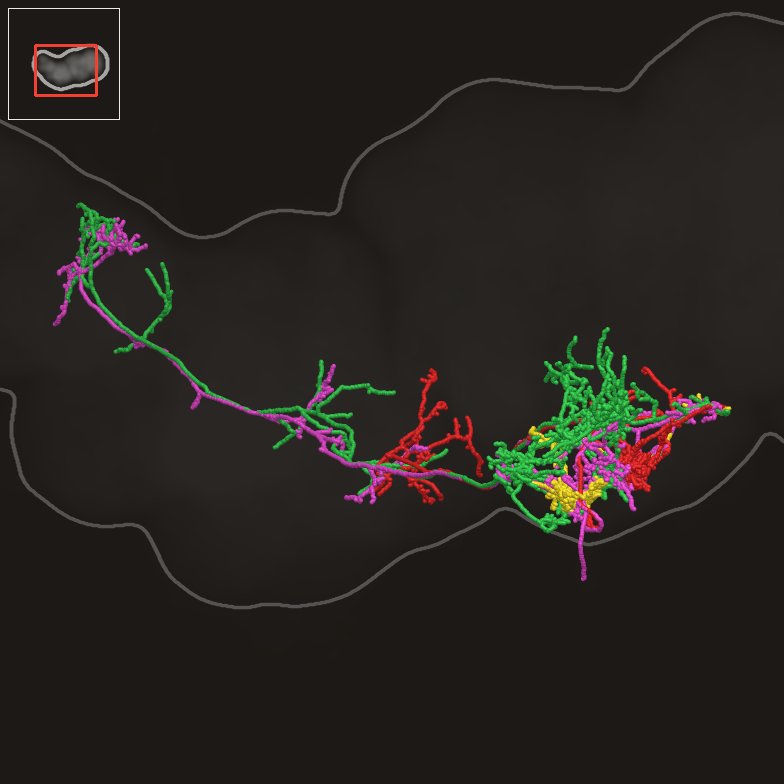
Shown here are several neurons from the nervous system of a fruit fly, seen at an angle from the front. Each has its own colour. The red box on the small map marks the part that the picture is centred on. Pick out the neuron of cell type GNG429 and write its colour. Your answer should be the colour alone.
yellow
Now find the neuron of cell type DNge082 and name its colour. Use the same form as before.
green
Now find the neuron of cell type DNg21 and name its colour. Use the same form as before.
magenta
